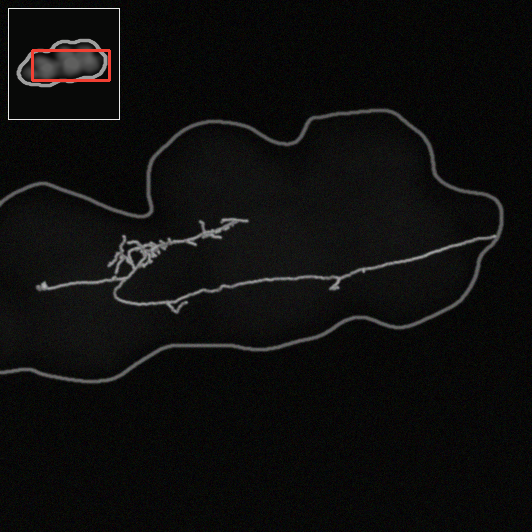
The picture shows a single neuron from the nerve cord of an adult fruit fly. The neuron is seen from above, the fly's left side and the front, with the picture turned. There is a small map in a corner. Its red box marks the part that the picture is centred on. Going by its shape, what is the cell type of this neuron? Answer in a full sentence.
The cell type is AN07B089.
